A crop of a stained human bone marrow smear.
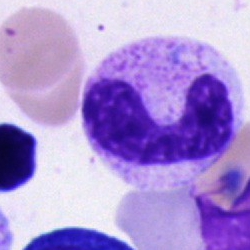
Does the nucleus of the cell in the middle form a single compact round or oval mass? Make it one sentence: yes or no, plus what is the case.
No, the nucleus is stretched into a curved band and lacks separate lobes.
